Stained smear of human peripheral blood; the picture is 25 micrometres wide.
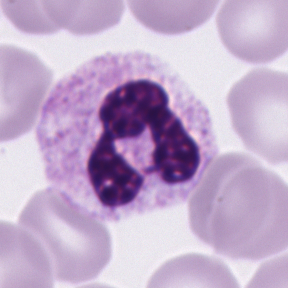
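Segmented neutrophil, the central cell in a stained smear of human peripheral blood. Its outline is roughly round. The nucleus is divided into three lobes, which together form an arch opening downward. Dark purple chromatin appears coarsely clumped throughout the lobes.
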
